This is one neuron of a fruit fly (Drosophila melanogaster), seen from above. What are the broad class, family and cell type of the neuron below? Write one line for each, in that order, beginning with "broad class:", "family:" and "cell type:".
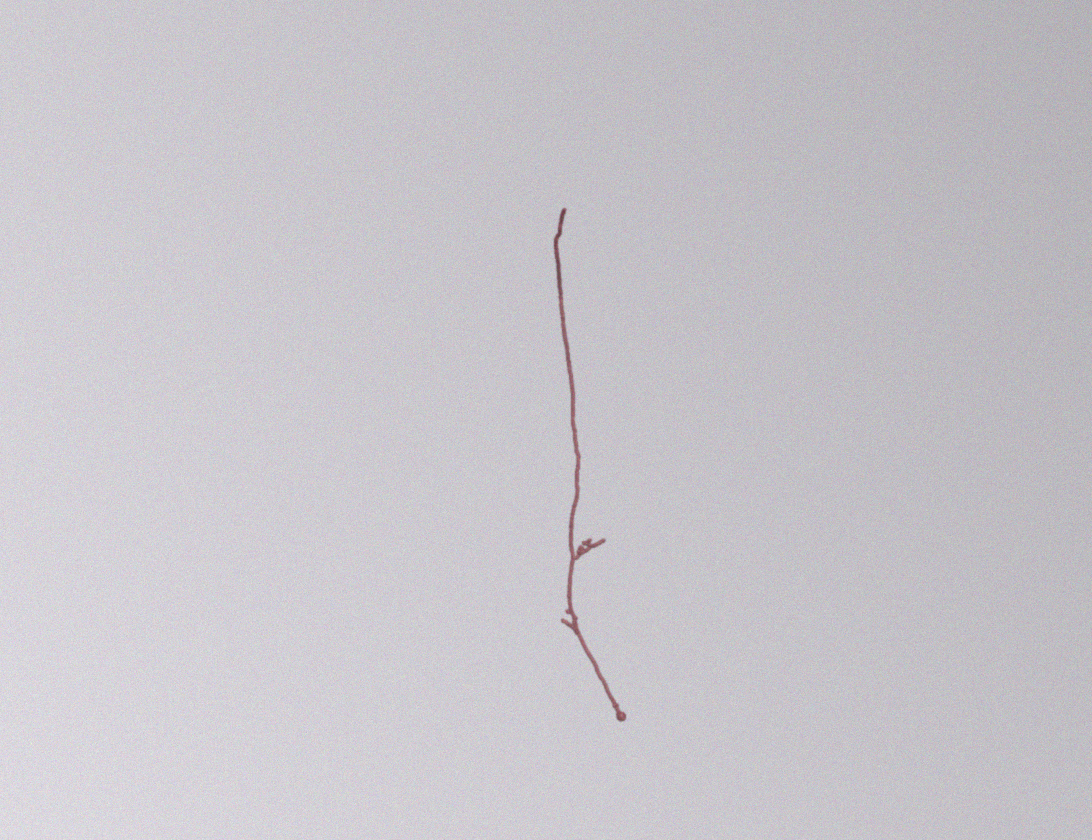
broad class: sensory neuron ascending to the brain
family: class mechanosensory proprioceptive
cell type: SApp01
